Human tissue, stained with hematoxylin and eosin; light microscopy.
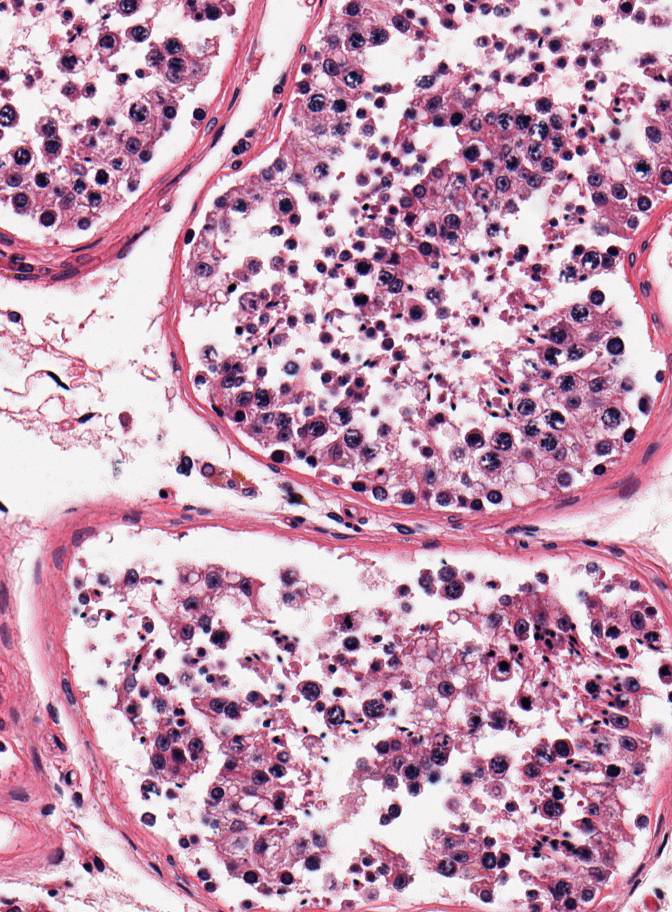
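Testis. Notice how large rounded tubules fill the field: a big one at upper right, another across the lower half, with narrow gaps between. Inside, many cells are large and rounded, their big round nuclei showing coarse, clumped chromatin. Look among them for the numerous small cells with small, round, dark nuclei. Much of the cytoplasm within the tubules is pale pink and finely vacuolated.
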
